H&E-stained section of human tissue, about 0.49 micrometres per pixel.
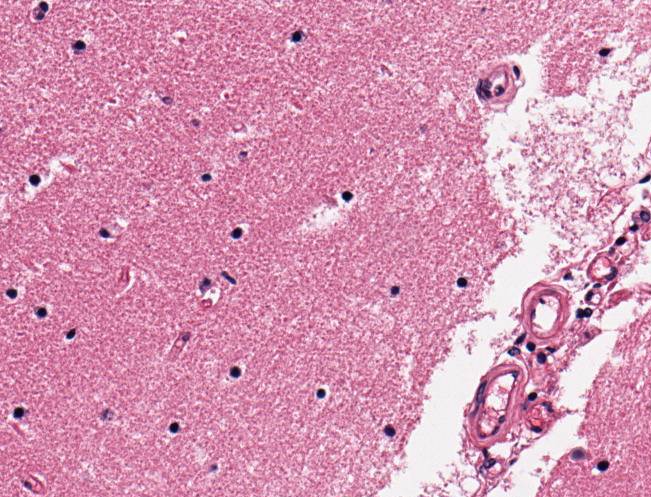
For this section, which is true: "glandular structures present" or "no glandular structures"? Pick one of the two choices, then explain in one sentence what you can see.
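No glandular structures. Most of the field, on the left and in the centre, is a finely granular pink matrix with no organised units such as glands or tubules.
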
